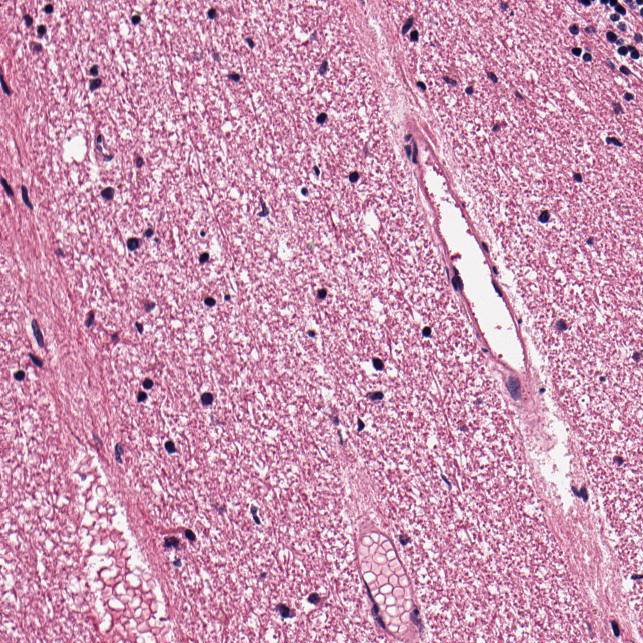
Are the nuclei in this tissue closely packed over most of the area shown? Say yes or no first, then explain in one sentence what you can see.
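No. Small round dark nuclei with scant visible cytoplasm lie scattered singly across the matrix.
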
